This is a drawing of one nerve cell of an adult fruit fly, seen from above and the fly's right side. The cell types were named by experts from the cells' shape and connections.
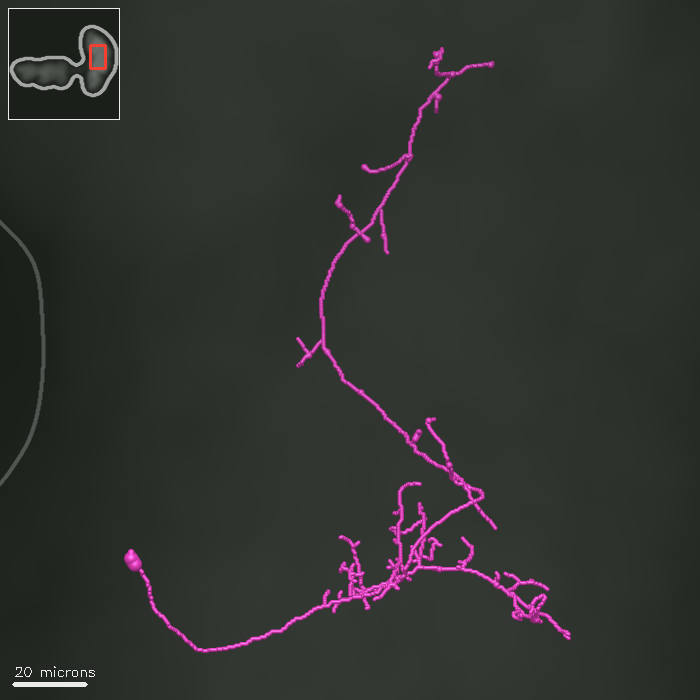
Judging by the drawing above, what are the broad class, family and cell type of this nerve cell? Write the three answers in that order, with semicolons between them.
central-brain intrinsic neuron; hemilineage DL1_ventral; CL275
